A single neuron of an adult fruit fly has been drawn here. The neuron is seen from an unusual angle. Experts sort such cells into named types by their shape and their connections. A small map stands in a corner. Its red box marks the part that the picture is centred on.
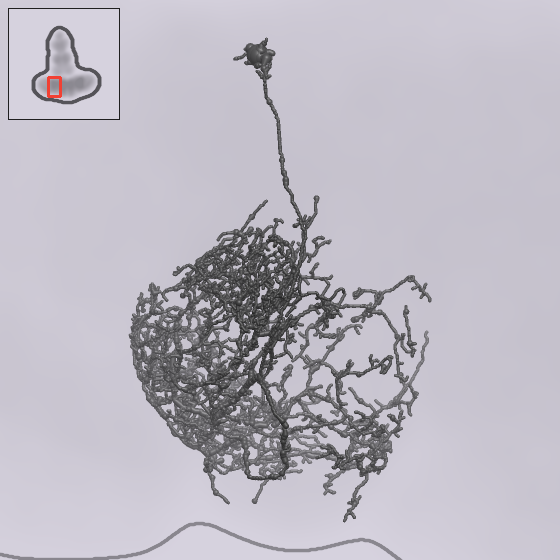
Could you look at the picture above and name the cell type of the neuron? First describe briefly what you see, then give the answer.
More than a hundred branch ends can be seen. As drawn here it is taller than it is wide. Its broad class is central-brain intrinsic neuron. The cell type is AVLP536.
